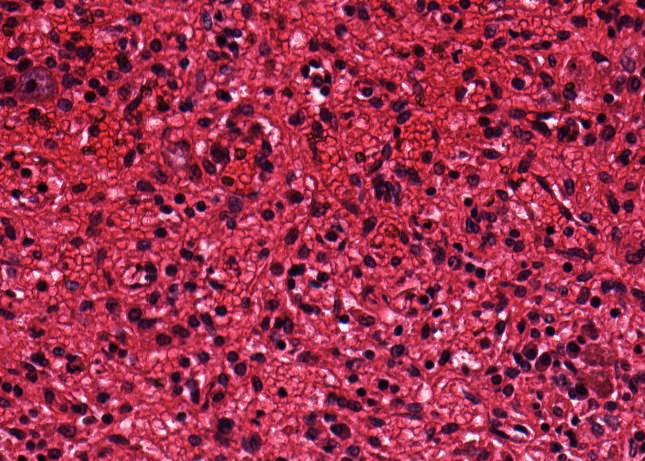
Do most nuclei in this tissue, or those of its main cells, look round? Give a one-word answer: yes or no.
Yes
